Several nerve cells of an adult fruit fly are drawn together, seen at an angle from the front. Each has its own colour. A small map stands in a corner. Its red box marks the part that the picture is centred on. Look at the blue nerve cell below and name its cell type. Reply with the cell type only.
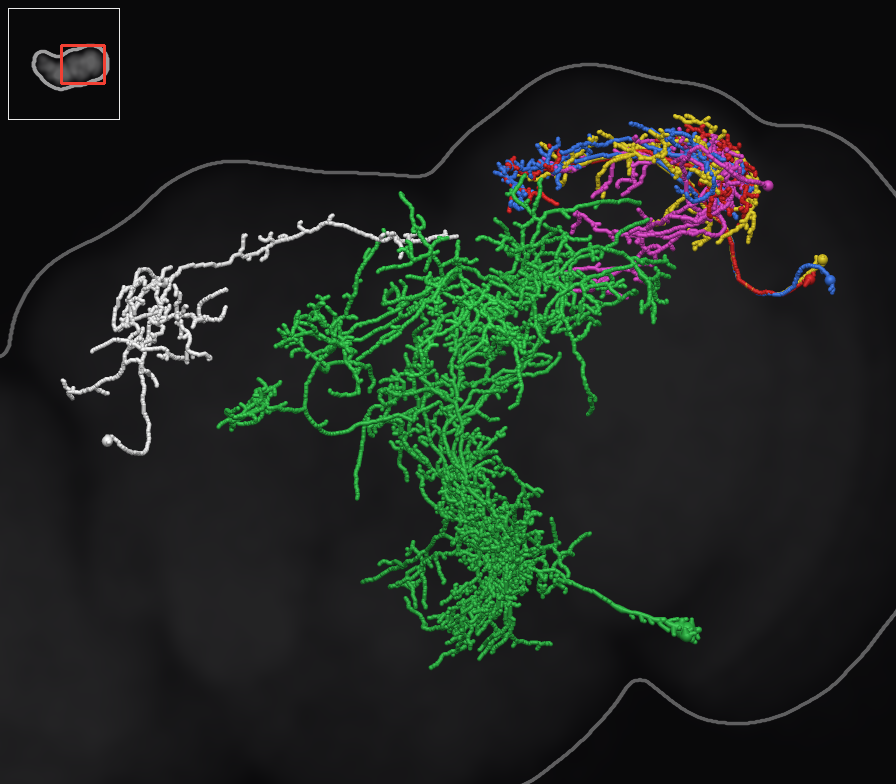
CB4151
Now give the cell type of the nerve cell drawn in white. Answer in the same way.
CB2315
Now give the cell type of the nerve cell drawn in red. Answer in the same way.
CB1365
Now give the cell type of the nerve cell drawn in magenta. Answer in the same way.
SLP122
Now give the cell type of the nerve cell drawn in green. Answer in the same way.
SMP593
